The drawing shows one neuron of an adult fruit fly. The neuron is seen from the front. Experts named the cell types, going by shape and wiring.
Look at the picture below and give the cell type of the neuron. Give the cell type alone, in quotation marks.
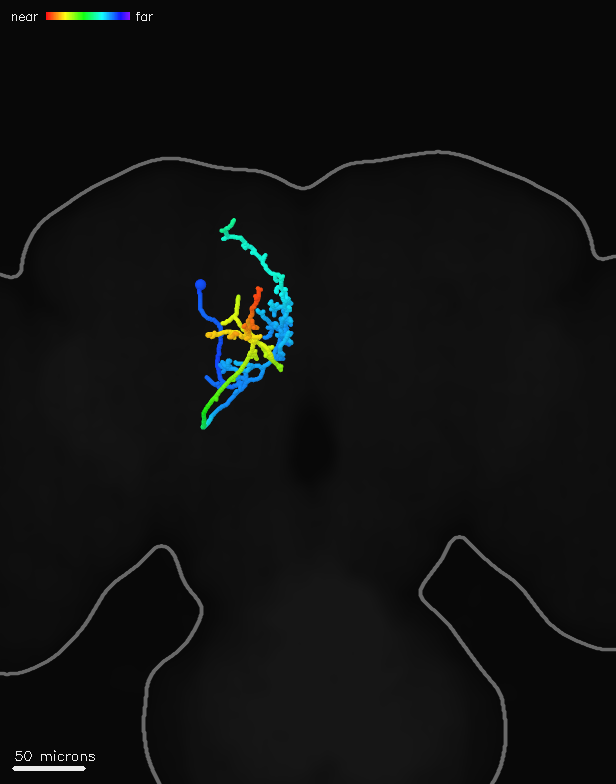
"LAL150"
